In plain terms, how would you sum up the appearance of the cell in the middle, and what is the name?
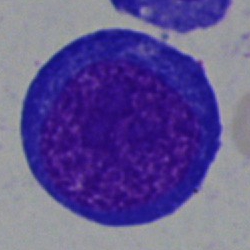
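Notice first how round and smooth the outline is. The chromatin is finely stippled, not coarsely clumped. Deep blue cytoplasm rings the whole nucleus, and that rim is widest at the top. This is a proerythroblast.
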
